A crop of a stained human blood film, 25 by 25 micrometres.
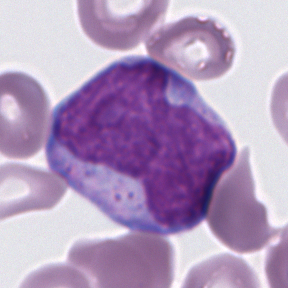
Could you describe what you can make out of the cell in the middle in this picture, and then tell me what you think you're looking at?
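What strikes me first is the nucleus, which fills most of the cell. At its upper right sits a small notch, filled by pale cytoplasm. The chromatin looks fine and evenly stippled, with no coarse clumps. Most of the cytoplasm gathers as a crescent along the lower left. So this one is an atypical promyelocyte.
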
